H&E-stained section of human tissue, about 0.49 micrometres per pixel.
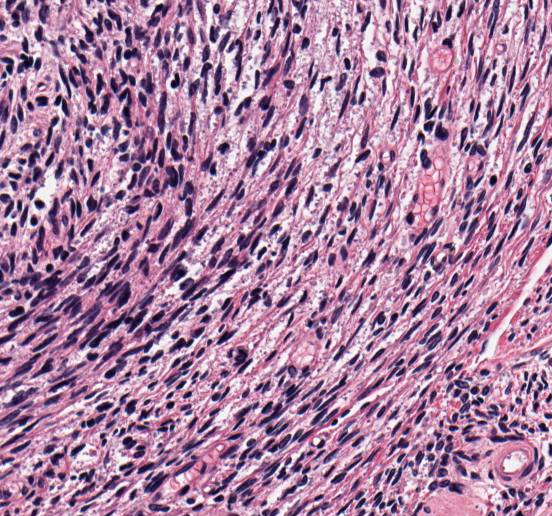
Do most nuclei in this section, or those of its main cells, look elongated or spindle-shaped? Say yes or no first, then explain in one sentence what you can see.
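Yes. The nuclei are elongated and dark-staining, many with tapered or blunt ends.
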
